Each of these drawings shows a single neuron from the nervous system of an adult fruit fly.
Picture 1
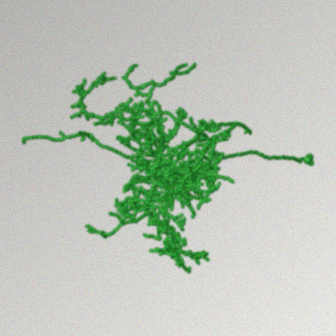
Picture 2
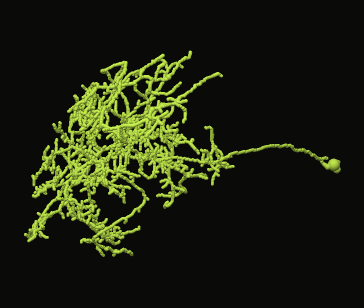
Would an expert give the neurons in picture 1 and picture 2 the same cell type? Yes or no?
yes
